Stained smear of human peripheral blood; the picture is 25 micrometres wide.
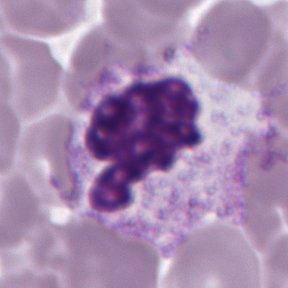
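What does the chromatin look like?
Dark purple and densely clumped.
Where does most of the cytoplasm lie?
Mostly to the right of and below the nucleus; it is pale and plentiful, with fine violet granules scattered through it.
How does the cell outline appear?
Irregular and poorly defined.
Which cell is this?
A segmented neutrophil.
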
